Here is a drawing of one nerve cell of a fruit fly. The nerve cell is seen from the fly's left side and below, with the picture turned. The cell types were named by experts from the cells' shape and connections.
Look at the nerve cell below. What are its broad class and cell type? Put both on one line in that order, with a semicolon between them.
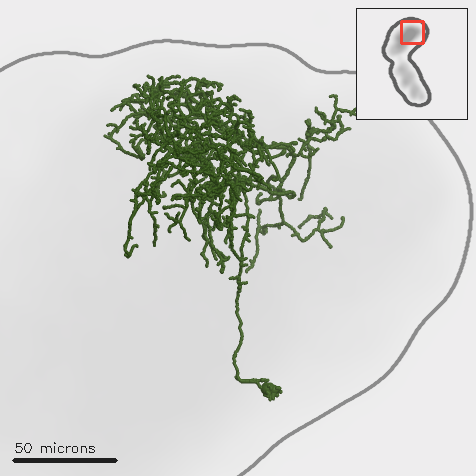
central-brain intrinsic neuron; AVLP565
